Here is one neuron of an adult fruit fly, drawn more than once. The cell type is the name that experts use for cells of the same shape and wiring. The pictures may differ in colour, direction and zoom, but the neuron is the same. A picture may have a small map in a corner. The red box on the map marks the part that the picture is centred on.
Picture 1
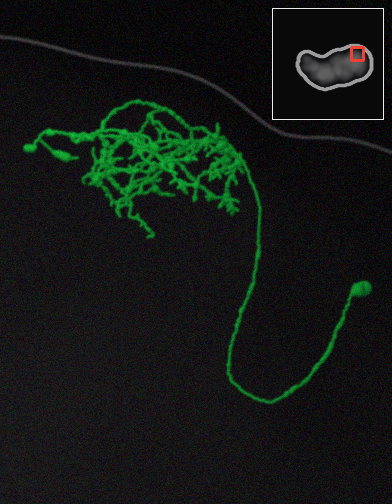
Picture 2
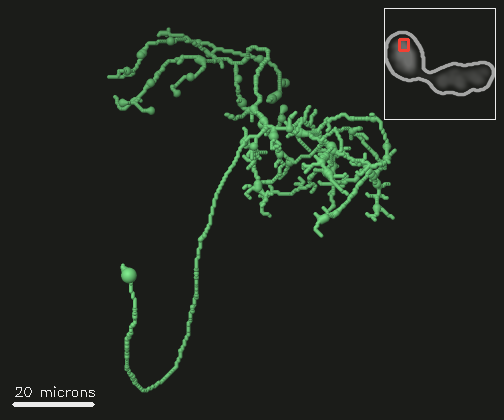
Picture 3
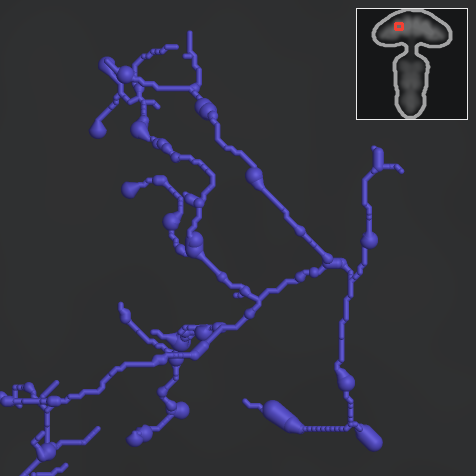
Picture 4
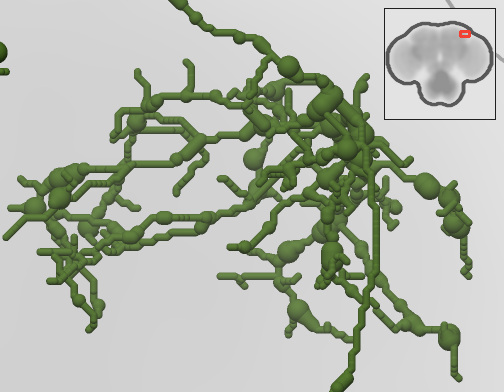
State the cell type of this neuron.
CB1629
